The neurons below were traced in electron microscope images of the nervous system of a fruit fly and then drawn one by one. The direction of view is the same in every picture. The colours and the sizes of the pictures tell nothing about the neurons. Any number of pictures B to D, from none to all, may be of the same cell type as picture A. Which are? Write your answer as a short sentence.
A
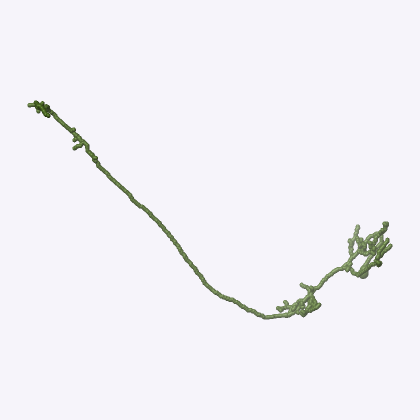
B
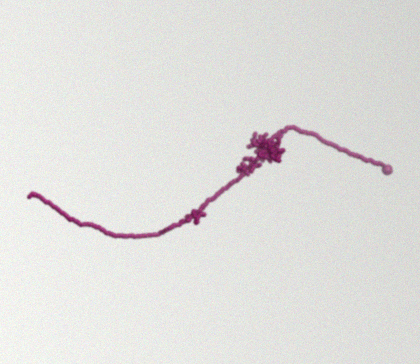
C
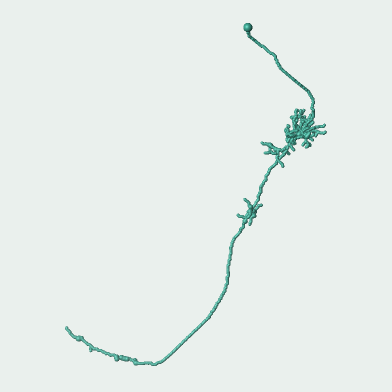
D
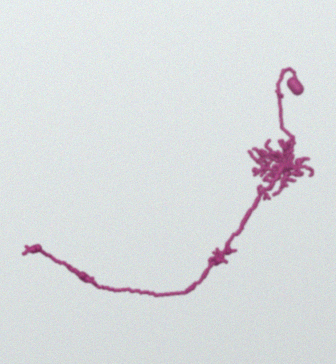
None of them is of the same cell type.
